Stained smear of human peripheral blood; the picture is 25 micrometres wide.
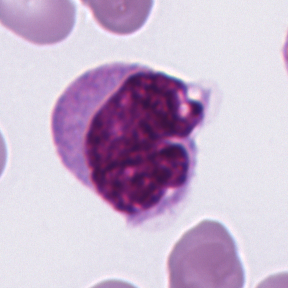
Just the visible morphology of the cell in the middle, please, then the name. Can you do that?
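Outline: smoothly rounded on the left, more irregular on the right. Nucleus: cut into by a deep notch from its right edge. Chromatin: coarse and clumped, with paler gaps between dark purple patches. Nucleolus: none distinct. The cell is a monocyte.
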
